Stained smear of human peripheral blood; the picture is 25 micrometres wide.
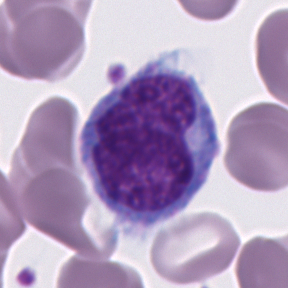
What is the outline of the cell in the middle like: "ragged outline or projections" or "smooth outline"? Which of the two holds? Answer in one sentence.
This cell's outline is not smooth but rough.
